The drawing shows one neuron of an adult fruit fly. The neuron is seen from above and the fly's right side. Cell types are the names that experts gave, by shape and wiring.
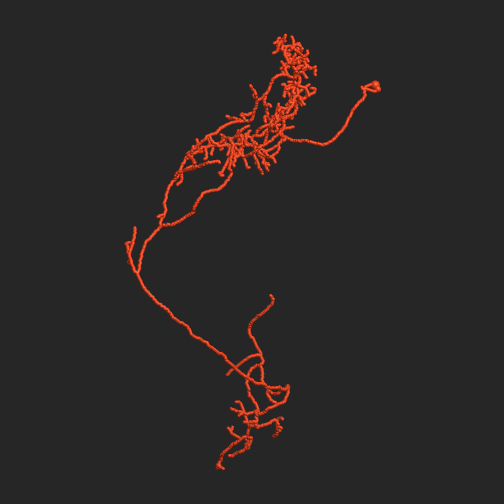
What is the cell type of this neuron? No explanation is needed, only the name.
AVLP042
